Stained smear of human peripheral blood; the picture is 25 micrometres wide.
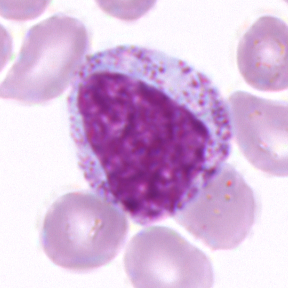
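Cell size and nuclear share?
Cell about 15 micrometres across; nucleus fills about 60% of its area, off-centre toward lower left, widest cytoplasm band at upper right.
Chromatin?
Dark purple, coarsely clumped, paler gaps between clumps.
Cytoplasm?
Pale, very lightly bluish-grey, with many small reddish-purple granules scattered all around the nucleus.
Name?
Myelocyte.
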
